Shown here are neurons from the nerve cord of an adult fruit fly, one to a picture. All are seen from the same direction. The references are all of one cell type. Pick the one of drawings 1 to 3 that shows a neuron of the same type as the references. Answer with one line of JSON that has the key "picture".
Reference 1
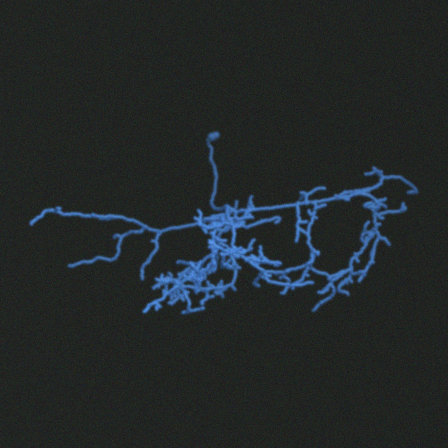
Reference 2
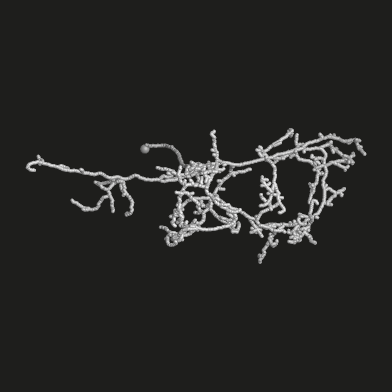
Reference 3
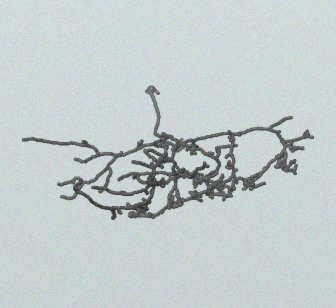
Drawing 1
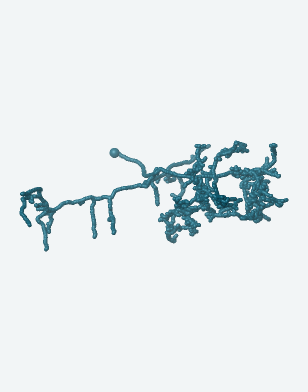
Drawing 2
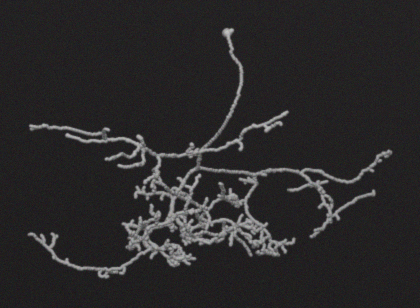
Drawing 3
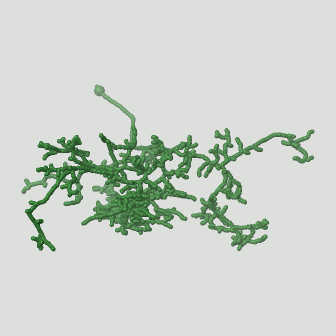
{"picture": 2}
